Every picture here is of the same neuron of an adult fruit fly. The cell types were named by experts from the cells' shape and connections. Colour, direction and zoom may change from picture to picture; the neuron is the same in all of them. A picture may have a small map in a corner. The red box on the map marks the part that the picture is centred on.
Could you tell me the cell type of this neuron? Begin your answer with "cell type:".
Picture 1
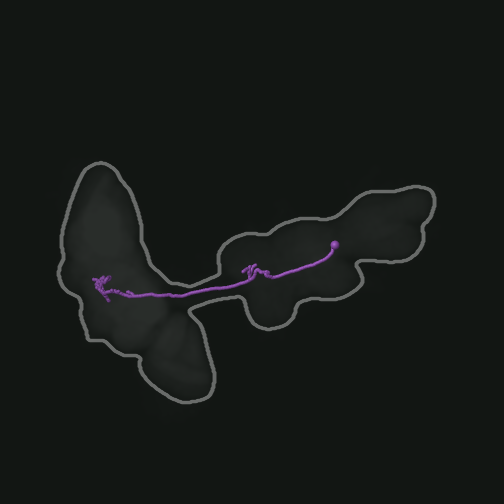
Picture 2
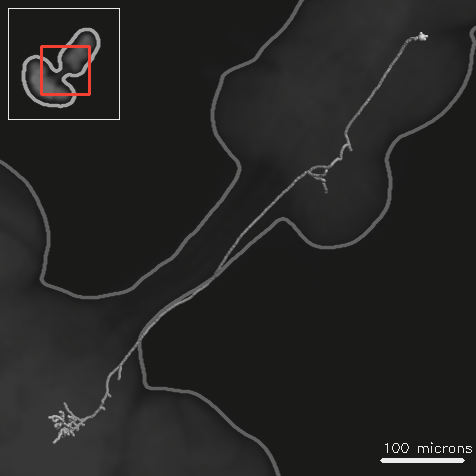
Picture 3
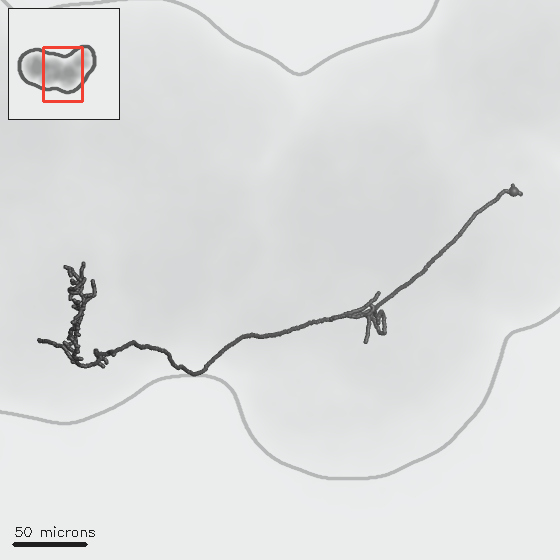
cell type: AN05B044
